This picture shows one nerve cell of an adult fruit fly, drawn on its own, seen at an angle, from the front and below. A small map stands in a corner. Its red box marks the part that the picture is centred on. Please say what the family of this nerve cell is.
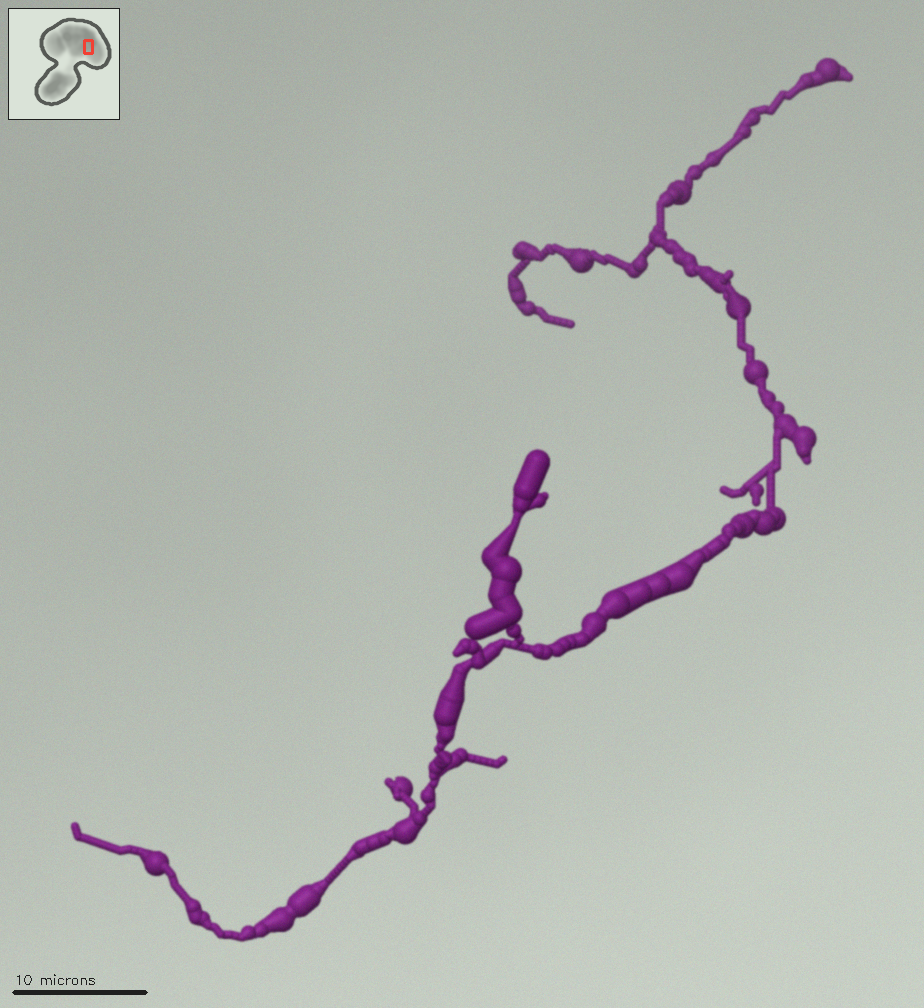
class mechanosensory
